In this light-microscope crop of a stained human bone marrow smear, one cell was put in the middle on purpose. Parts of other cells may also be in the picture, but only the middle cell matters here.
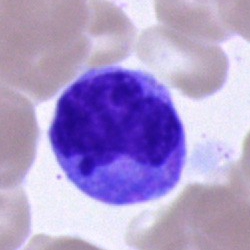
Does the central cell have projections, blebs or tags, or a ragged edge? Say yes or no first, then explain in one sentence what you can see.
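No. The cell outline is round and smooth.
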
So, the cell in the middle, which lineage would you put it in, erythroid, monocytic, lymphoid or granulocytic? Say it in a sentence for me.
The lineage of the cell at the center of the crop is monocytic.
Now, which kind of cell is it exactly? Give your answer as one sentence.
The centrally placed cell is classified as a monocyte.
